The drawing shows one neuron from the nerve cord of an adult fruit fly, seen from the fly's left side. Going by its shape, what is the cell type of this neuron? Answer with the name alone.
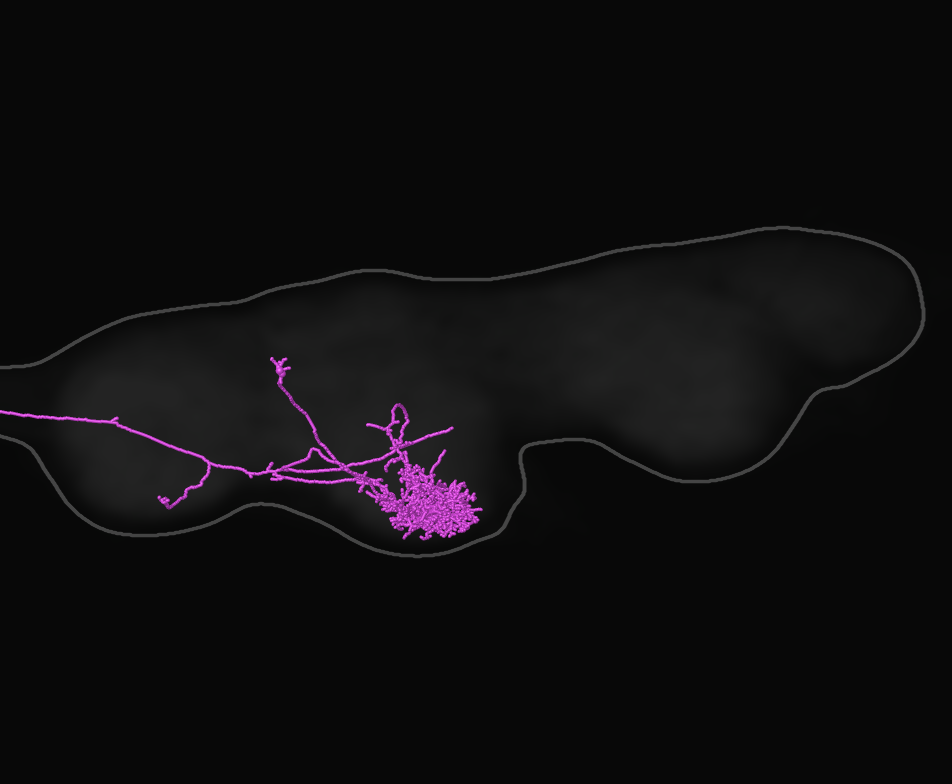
AN17A062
